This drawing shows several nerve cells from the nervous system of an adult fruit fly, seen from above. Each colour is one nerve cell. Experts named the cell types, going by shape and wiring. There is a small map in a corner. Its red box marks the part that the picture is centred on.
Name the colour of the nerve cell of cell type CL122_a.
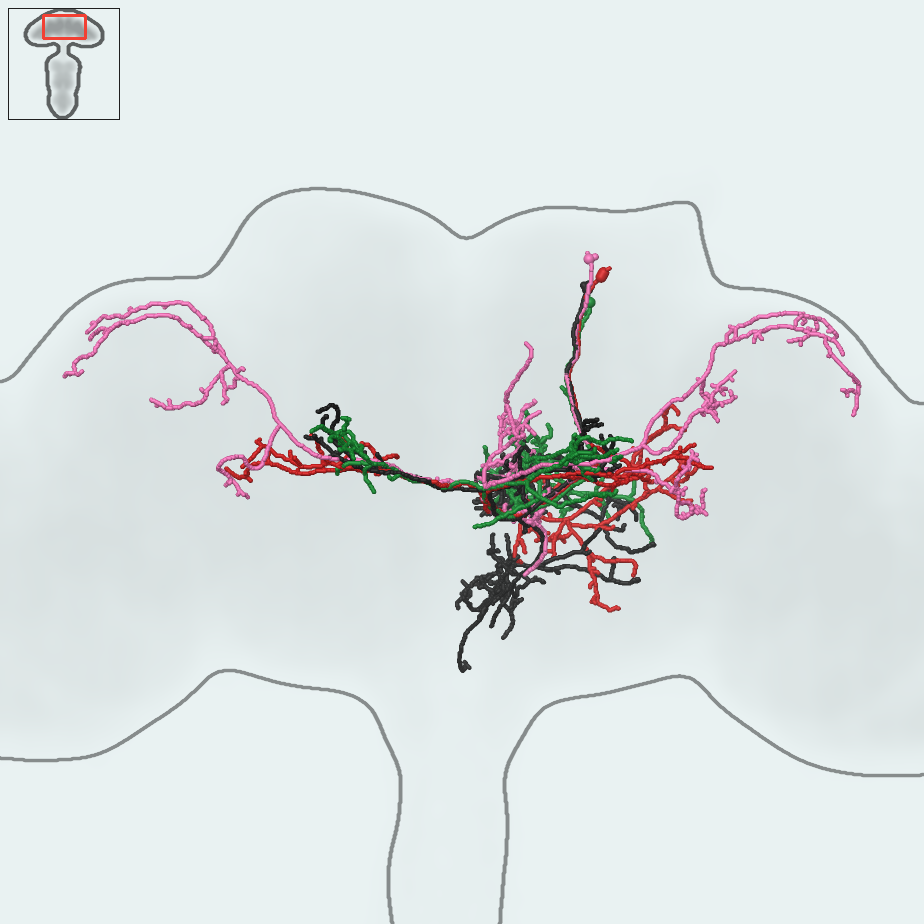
green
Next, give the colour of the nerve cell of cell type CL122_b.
black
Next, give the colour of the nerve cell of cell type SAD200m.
red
